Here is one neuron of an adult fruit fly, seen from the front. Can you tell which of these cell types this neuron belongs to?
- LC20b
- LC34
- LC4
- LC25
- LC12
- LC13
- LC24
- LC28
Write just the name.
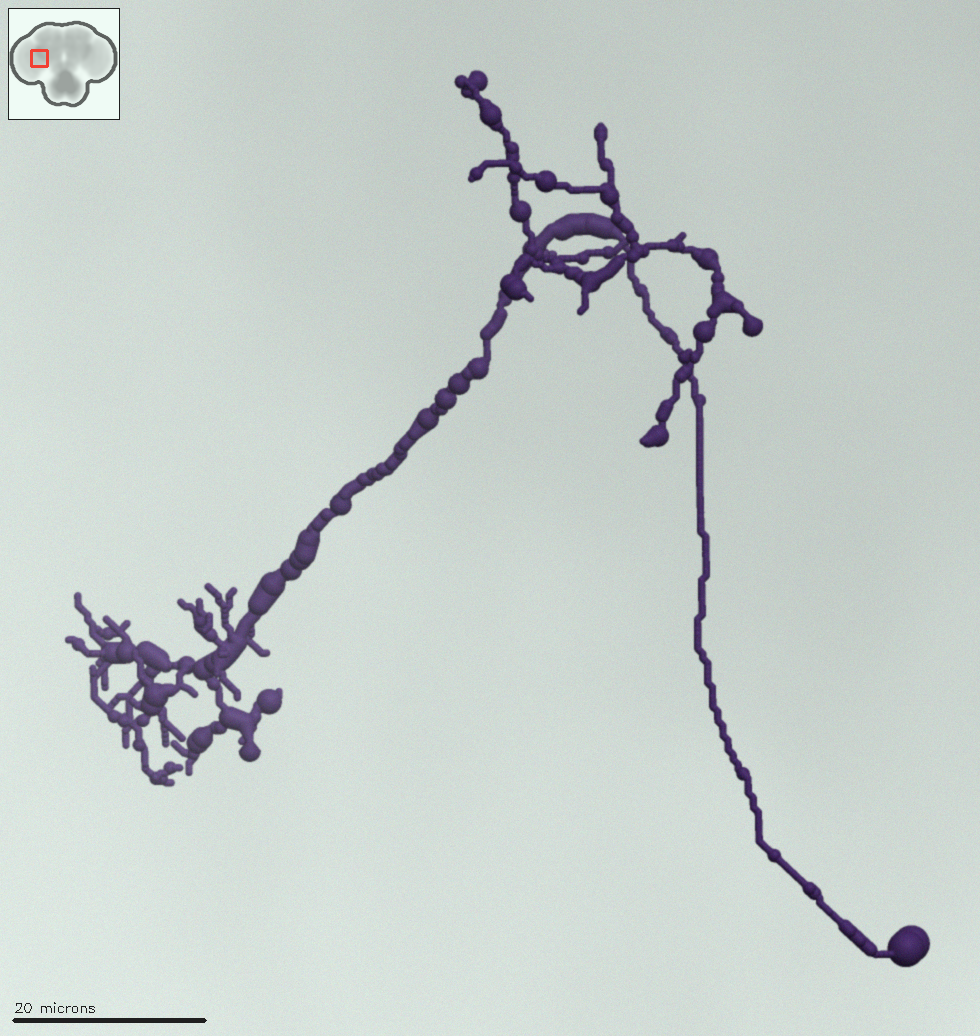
LC12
